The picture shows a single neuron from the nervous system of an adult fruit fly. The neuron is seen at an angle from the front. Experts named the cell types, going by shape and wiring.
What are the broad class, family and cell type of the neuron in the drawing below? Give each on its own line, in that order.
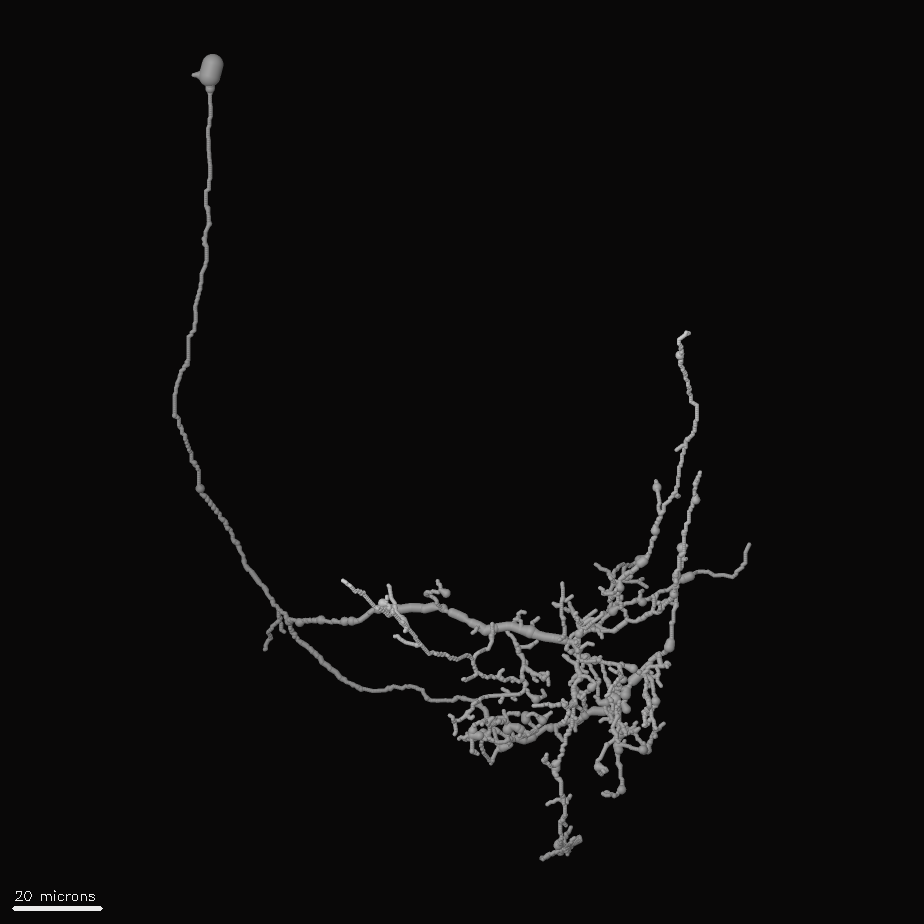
central-brain intrinsic neuron
hemilineage DM1_antero_ventral
WED094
